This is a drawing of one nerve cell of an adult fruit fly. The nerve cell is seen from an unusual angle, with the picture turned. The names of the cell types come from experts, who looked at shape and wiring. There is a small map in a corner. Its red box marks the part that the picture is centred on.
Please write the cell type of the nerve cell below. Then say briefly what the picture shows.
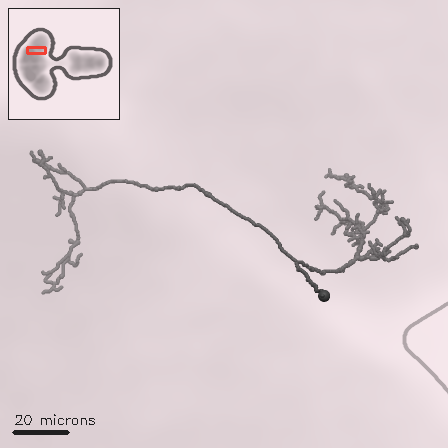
Its cell type is LC16. It is a visual projection neuron. It lies in the brain. From left to right in the picture it spans about 150 microns. Dozens of branch ends can be seen.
